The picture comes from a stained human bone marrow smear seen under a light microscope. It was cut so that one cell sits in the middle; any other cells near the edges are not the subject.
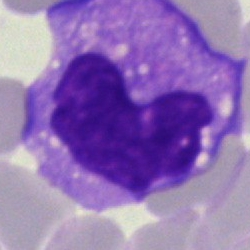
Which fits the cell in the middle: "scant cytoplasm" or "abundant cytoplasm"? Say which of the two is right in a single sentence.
The cytoplasm forms a broad area around the nucleus.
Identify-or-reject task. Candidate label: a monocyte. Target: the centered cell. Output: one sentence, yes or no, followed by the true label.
Yes, the crop's central cell is a monocyte.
